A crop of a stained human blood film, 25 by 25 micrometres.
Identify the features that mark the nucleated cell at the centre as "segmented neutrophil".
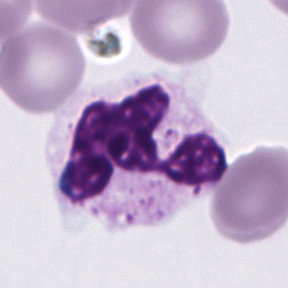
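Two features fit a segmented neutrophil, and one does not. First, the chromatin is dark purple and coarsely clumped.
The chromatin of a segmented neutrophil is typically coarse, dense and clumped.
Second, the cytoplasm holds fine granules.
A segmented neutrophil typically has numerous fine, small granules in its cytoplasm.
The departure lies in the colour of these granules, which are purple.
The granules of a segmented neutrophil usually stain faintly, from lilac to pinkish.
Otherwise, the outline is roughly round with a faint, pale edge, and the cytoplasm is abundant and pale pink, with its granules scattered.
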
